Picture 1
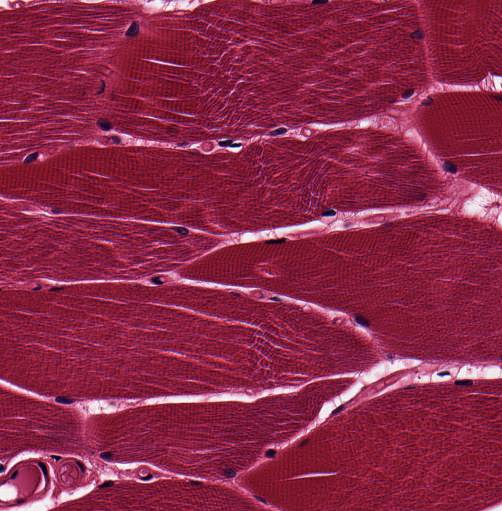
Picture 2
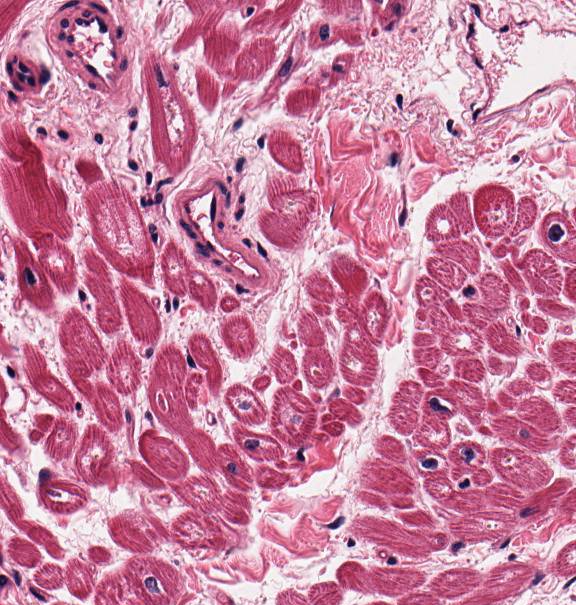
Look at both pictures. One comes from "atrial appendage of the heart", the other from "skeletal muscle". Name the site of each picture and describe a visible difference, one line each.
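The field in picture 1 comes from the skeletal muscle. The fibre nuclei are small, dark and flattened, and lie at the edges of the fibres.
The field in picture 2 comes from the atrial appendage of the heart. Many muscle fibres have a pale, clear zone in the cytoplasm around the central nucleus.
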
